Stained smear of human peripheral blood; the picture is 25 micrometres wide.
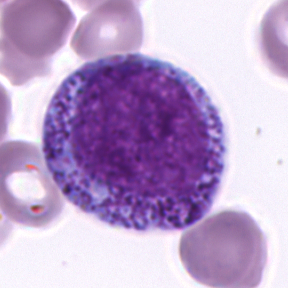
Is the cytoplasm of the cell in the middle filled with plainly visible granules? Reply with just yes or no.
Yes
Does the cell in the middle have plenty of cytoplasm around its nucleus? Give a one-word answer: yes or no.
No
